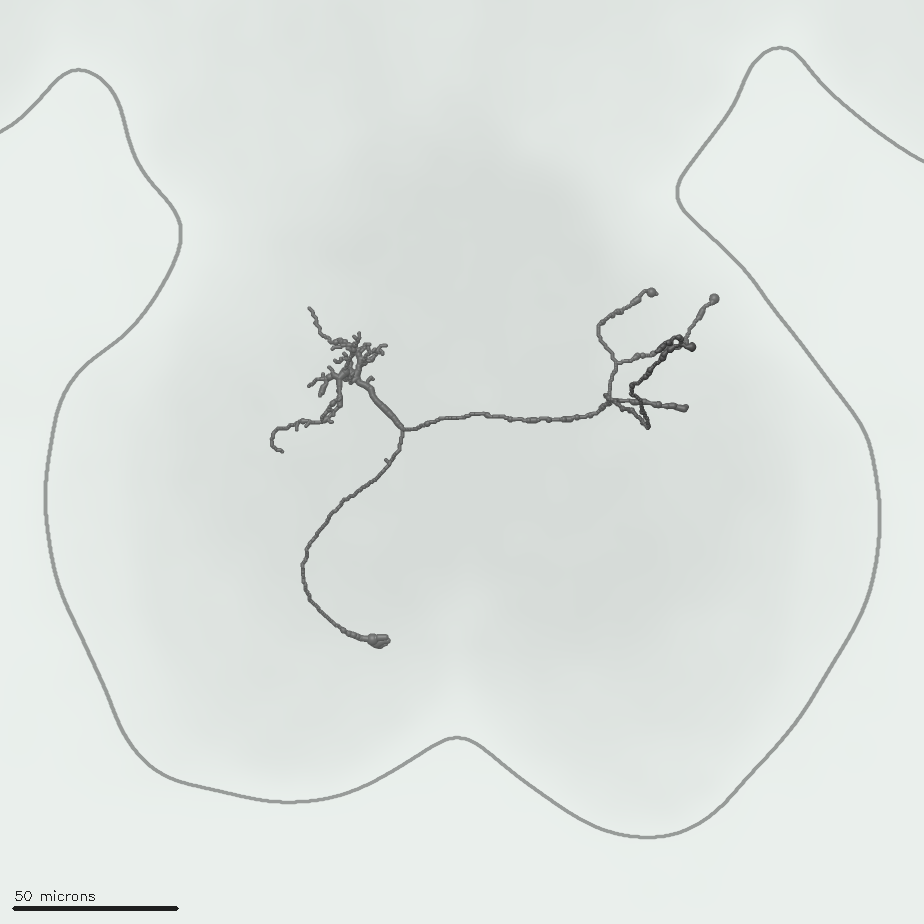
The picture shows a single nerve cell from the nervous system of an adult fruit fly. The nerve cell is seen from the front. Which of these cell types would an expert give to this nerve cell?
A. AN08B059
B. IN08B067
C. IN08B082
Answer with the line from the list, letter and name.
C. IN08B082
